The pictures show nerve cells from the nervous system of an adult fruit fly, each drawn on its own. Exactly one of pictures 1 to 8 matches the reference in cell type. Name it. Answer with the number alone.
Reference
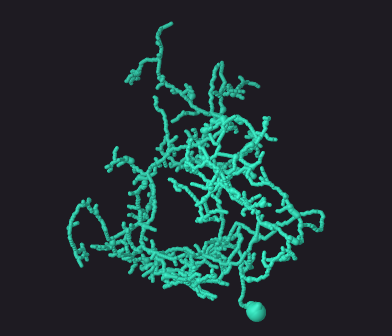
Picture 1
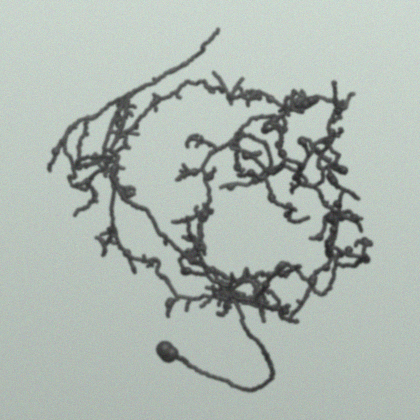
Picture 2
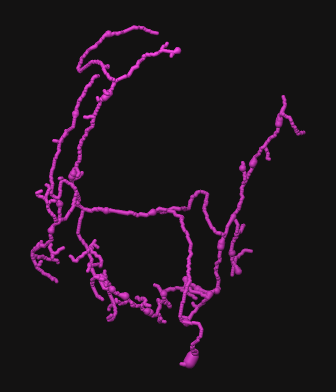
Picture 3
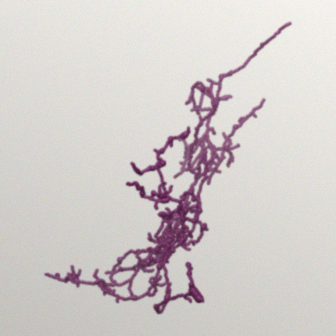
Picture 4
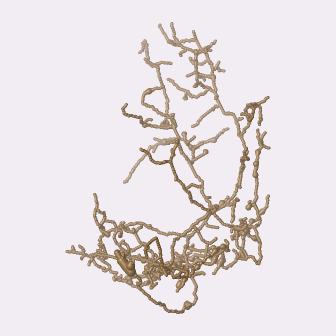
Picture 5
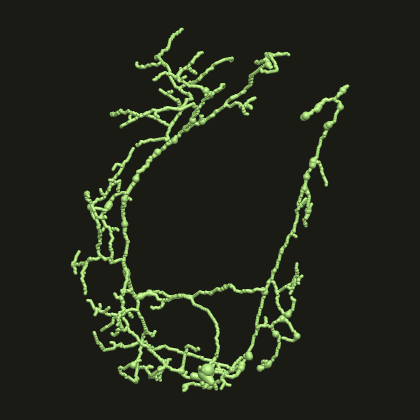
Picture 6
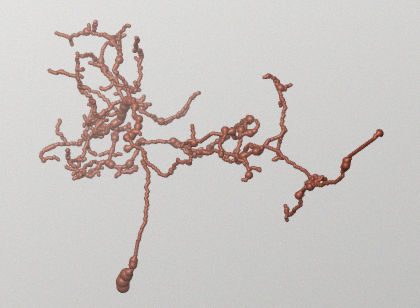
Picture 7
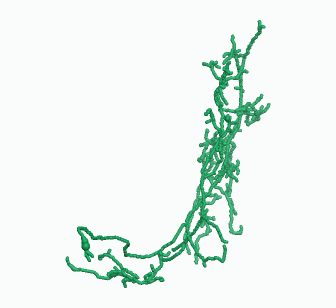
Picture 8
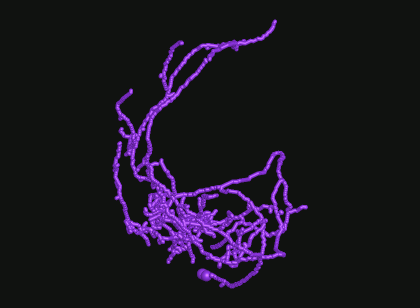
1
